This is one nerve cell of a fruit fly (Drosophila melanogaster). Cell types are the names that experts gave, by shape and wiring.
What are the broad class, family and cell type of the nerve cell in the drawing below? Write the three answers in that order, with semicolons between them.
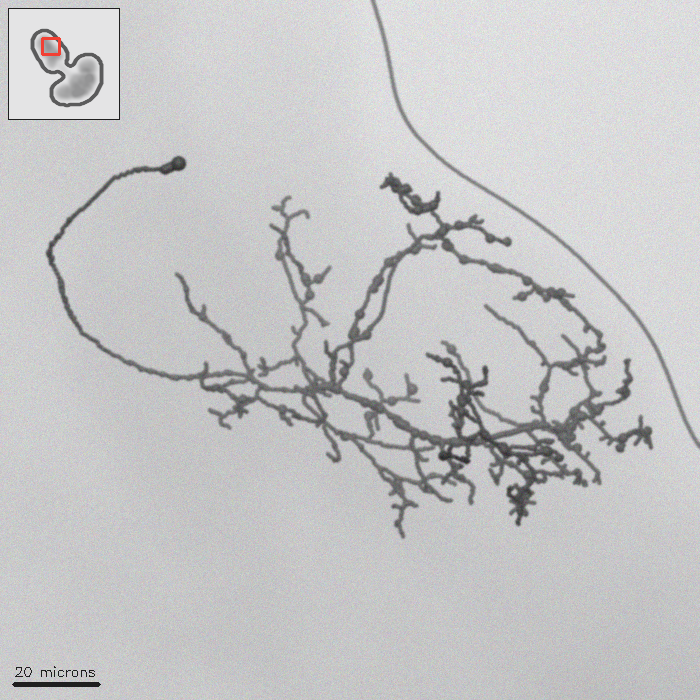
nerve-cord intrinsic neuron; hemilineage 04B; IN04B081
